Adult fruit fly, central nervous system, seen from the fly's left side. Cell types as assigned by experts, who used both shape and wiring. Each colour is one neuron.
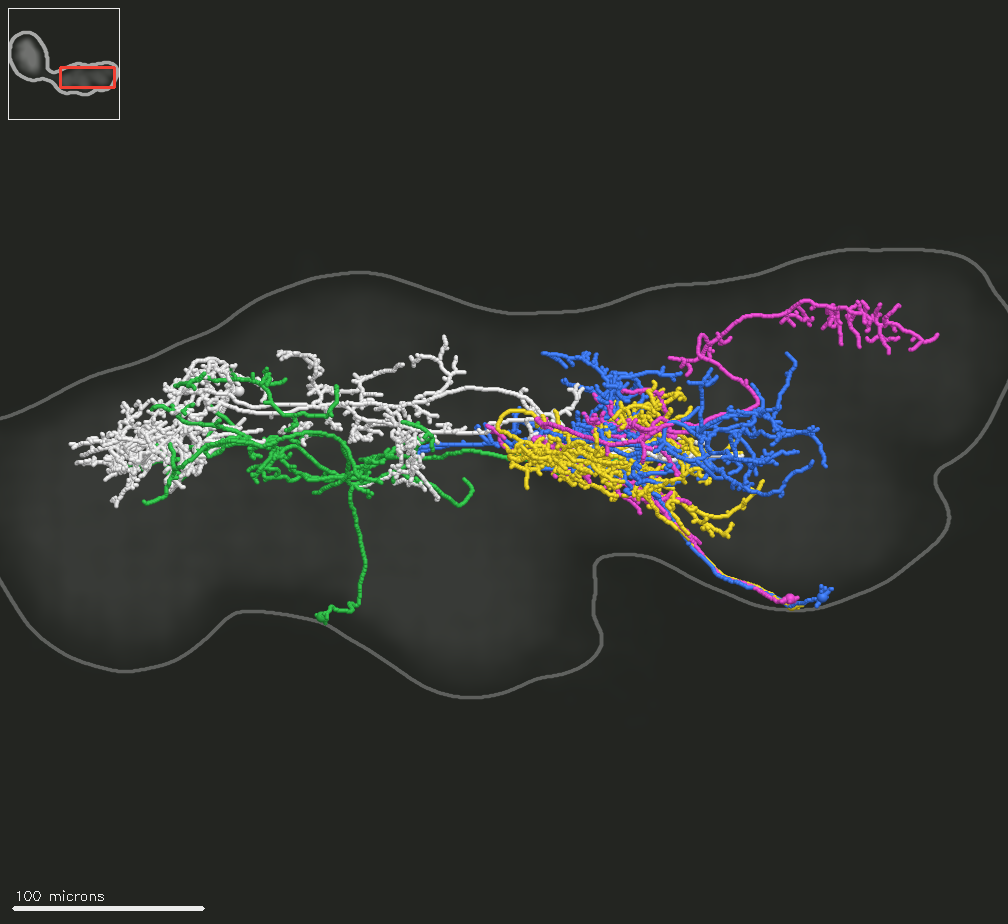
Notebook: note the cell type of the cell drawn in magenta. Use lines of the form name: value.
cell type: IN07B023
